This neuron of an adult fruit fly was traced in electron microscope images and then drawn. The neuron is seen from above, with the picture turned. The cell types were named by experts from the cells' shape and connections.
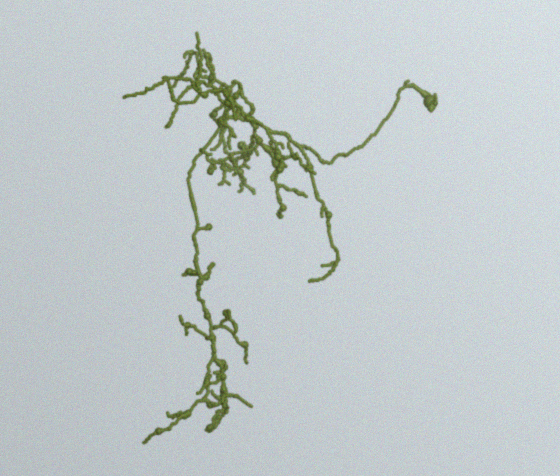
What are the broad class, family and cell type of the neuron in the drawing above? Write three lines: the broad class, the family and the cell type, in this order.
nerve-cord intrinsic neuron
hemilineage 21A
IN21A079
